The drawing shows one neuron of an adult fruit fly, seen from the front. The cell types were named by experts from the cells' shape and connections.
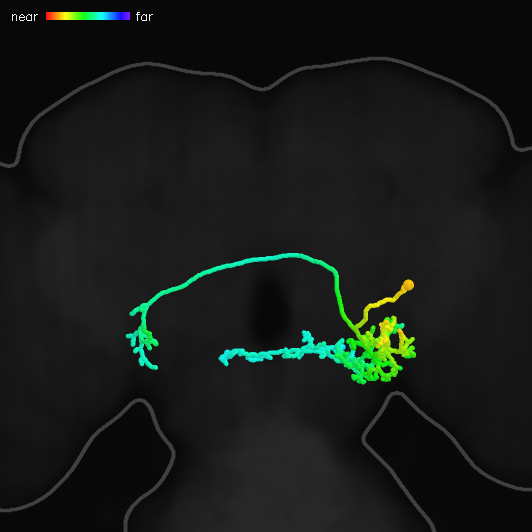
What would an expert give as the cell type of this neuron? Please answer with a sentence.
The cell type is CB2153.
